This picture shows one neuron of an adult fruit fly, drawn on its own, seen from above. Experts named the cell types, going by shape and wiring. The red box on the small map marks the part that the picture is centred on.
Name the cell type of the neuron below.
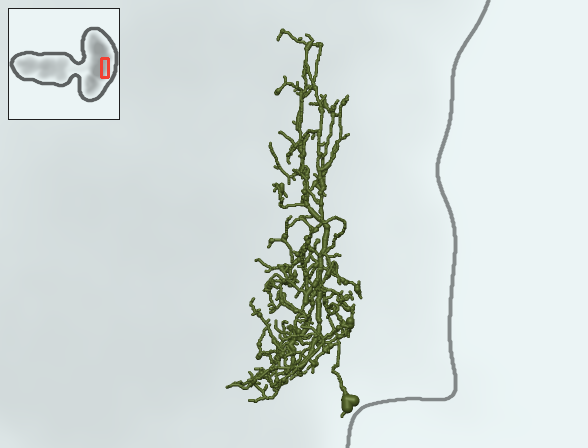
GNG391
